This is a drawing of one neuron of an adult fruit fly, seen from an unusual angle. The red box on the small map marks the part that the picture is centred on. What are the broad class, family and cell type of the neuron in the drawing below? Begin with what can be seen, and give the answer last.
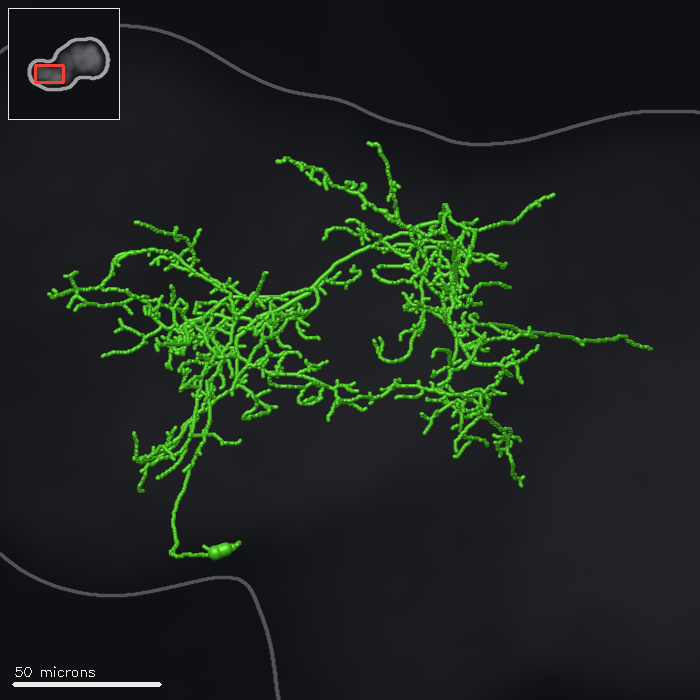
By the scale bar it is about 200 microns wide in this view. More than a hundred branch ends can be seen. It is a nerve-cord intrinsic neuron. Its family is hemilineage 14B. It is of cell type IN14B003.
